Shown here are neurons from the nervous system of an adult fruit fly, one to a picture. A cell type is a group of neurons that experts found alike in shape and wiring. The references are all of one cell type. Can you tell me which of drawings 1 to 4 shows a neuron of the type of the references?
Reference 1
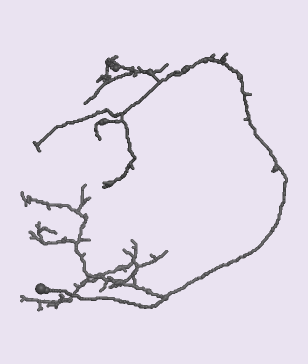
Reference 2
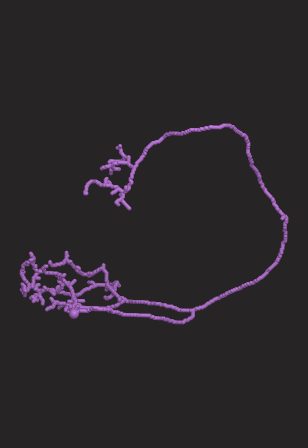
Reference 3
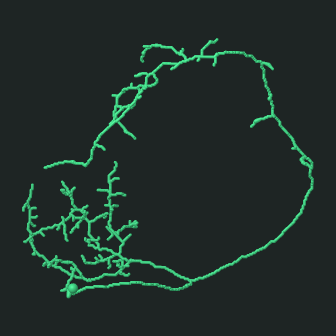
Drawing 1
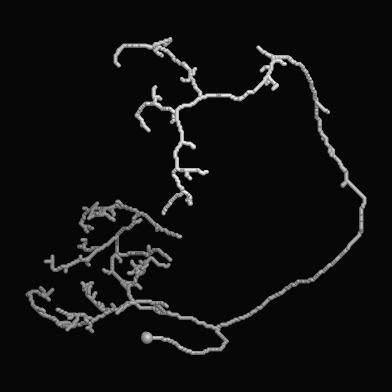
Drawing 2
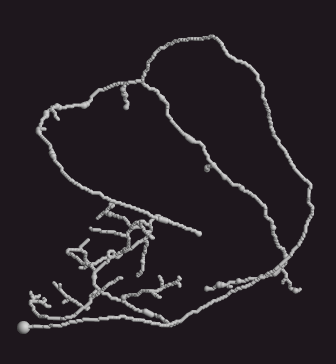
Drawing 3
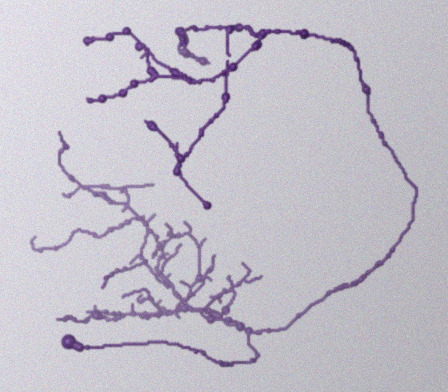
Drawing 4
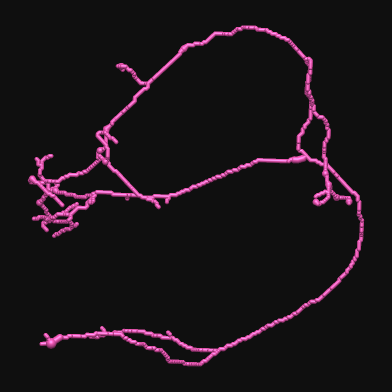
Drawing 1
